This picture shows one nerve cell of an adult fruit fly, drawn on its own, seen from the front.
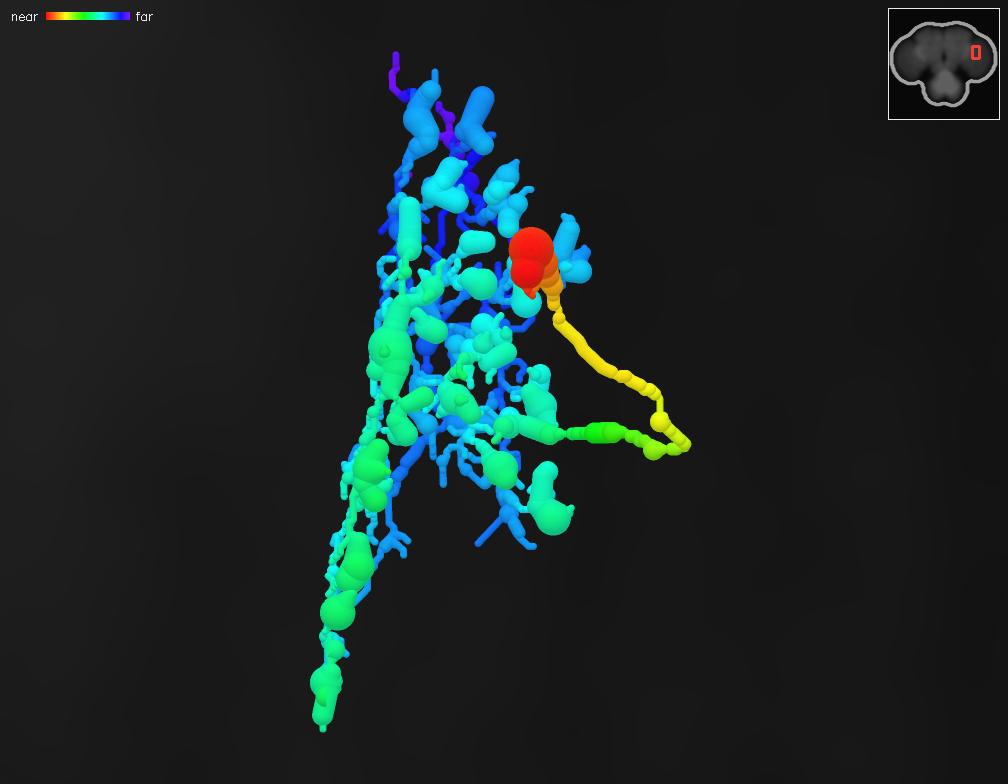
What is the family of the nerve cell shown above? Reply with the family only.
Dm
